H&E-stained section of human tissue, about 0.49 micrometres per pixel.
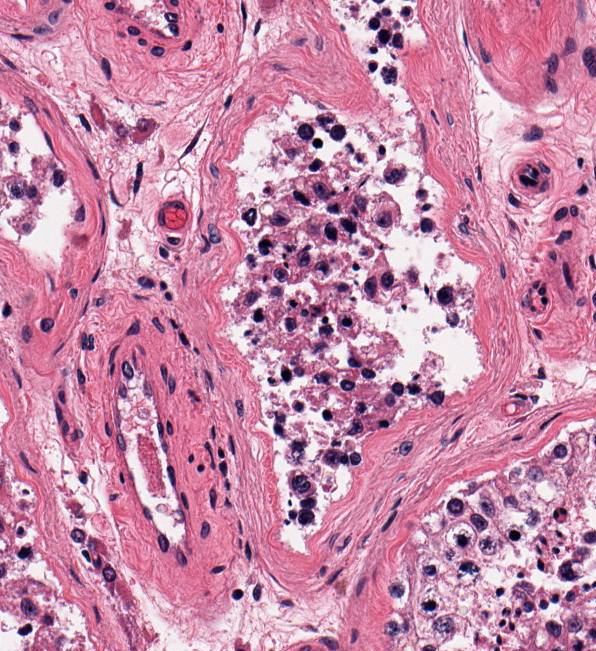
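Testis: broad pink fibrous bands divide the field into several rounded or irregular cell-filled compartments, the largest central. Walls are thick, layered pink collagen with flattened spindle-shaped nuclei parallel to the wall. The central compartment holds loosely scattered, detached cells, many with small, dark, condensed nuclei. The lower-right compartment: rounded cells, round nuclei, pale cytoplasm.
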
